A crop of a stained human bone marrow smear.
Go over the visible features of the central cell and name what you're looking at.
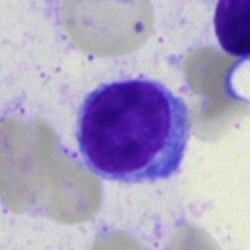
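The nucleus is displaced toward the left, so the wider band of cytoplasm lies on the right. Its chromatin is dense and stains dark purple, and no distinct nucleolus can be made out. The cytoplasm contains no visible granules. The cell described is a lymphocyte.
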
